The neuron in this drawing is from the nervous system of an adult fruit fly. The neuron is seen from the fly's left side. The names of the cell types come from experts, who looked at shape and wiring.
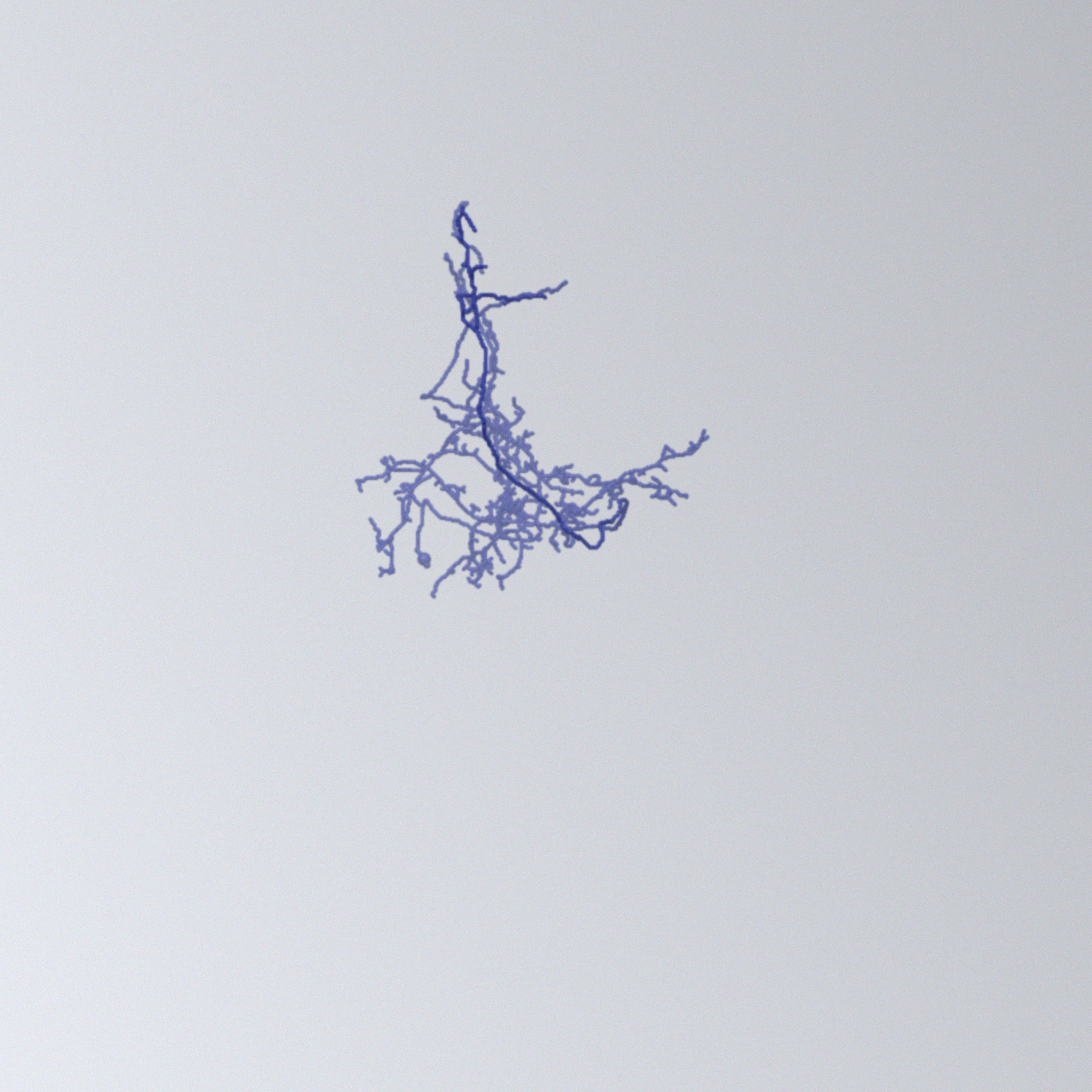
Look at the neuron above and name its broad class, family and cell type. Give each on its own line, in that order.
central-brain intrinsic neuron
hemilineage VLPl&d1_lateral
AVLP271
